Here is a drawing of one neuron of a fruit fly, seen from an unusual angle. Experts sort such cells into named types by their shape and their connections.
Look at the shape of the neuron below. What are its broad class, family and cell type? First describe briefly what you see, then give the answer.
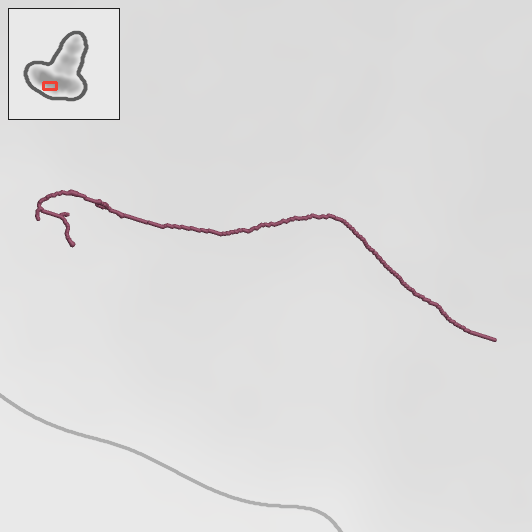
No cell body is drawn. There are a dozen or fewer branch ends. Its broad class is sensory neuron entering the brain. The name of its family is class olfactory. The cell type is ORN_DL1.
